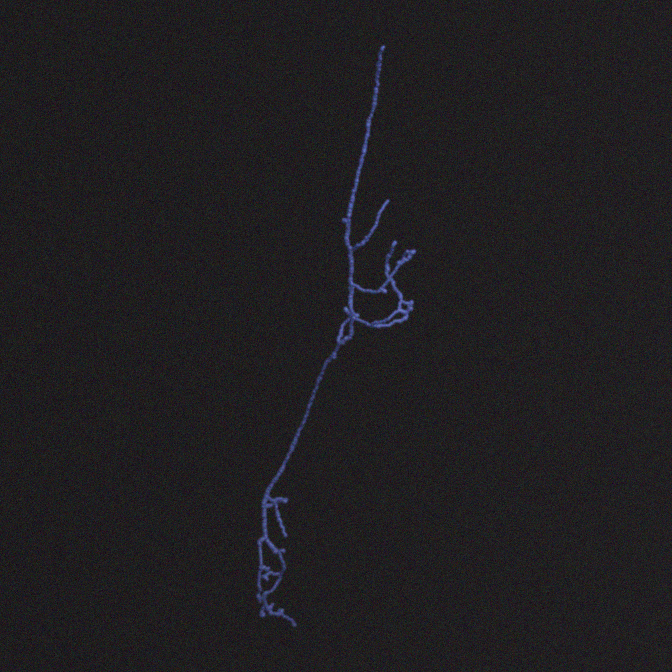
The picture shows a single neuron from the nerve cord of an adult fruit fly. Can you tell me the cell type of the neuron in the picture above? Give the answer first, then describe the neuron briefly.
It is of cell type DNb02. It is a descending neuron. No cell body is drawn. In this view it is more than twice as tall as it is wide.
